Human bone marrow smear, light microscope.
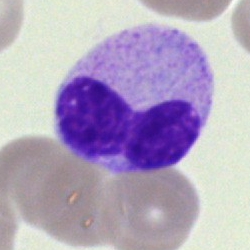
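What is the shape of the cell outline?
Smooth and oval.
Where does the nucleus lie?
Across the lower half of the cell.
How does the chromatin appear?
Dark purple and coarsely clumped.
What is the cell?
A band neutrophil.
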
